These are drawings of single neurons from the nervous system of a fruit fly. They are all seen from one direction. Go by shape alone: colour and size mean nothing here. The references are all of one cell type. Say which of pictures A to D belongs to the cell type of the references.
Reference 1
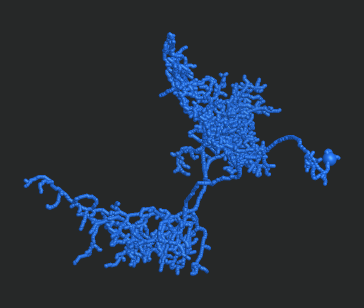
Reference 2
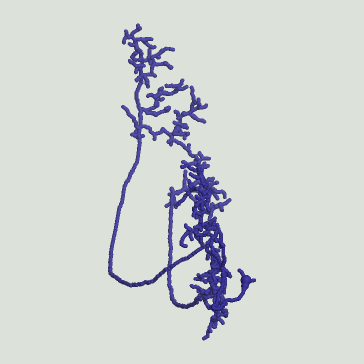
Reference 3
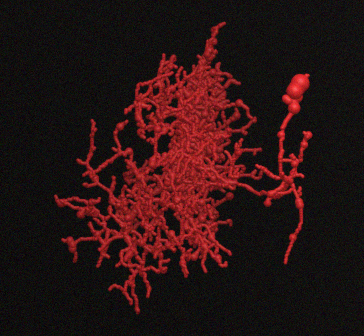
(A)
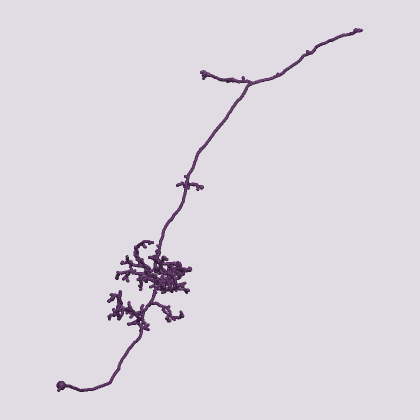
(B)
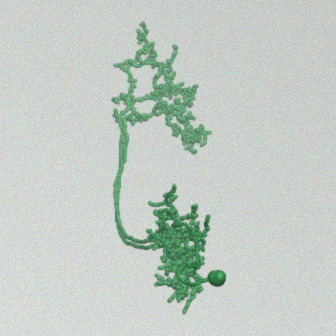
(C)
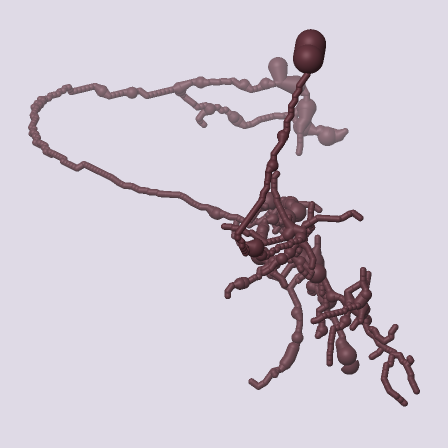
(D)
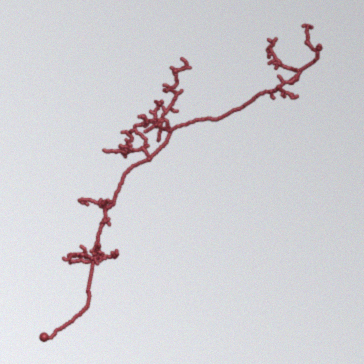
B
